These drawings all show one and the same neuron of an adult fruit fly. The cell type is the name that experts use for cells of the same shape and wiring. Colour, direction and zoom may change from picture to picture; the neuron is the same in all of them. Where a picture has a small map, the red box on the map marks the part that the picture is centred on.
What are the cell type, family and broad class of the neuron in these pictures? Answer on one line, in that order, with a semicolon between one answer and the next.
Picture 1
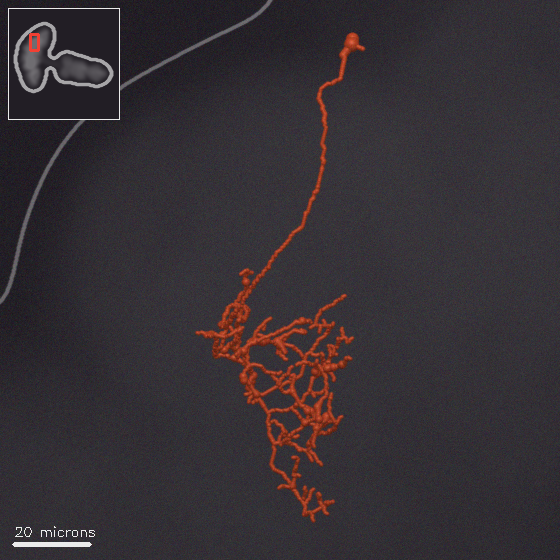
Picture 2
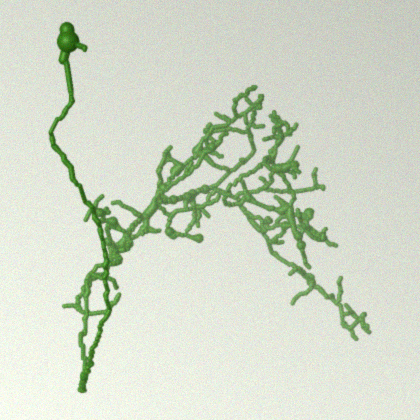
SLP024; hemilineage SLPal1; central-brain intrinsic neuron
